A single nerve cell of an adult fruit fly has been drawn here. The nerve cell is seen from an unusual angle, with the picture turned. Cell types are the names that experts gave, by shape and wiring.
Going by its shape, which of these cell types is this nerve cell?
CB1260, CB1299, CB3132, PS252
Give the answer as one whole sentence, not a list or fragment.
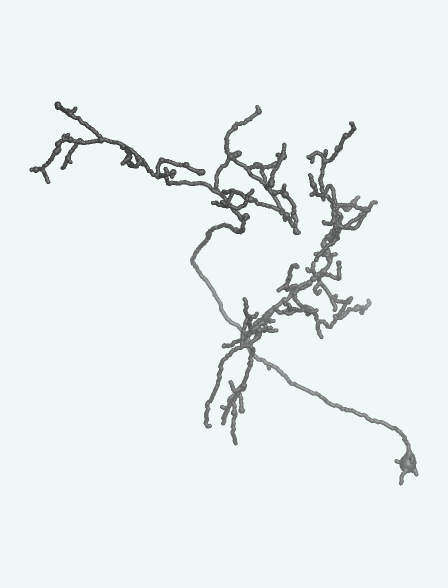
It is to cell type CB1299 that the nerve cell belongs.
